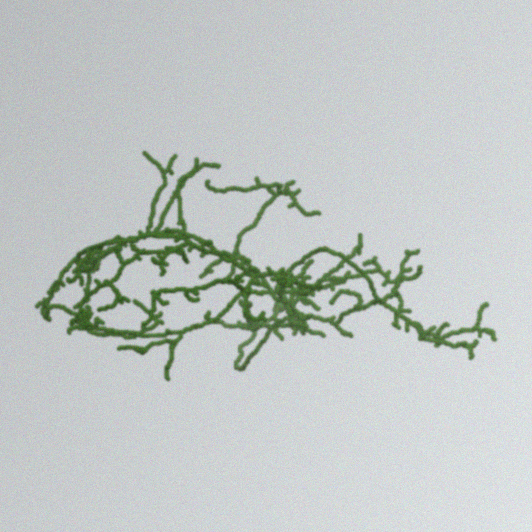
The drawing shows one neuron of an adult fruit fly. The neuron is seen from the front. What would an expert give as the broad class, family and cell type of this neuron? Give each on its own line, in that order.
central-brain intrinsic neuron
hemilineage DL1_ventral
AVLP523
